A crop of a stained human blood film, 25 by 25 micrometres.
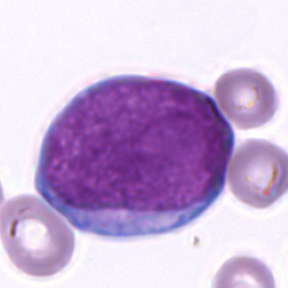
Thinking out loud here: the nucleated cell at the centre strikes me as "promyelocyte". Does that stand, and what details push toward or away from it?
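What strikes me first is that I can't find a single granule in the cytoplasm.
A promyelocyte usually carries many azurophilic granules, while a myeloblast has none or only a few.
Then there's how much of the cell the nucleus takes up: about 80% of its area.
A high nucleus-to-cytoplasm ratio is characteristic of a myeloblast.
So promyelocyte doesn't fit; this is a myeloblast. The cell measures about 18 by 14 micrometres, and its nucleus, oval and without indentation or lobes, about 17 by 12 micrometres. There are no vacuoles in the cytoplasm, and the edge is smooth, with no blebs or projections. On the right side, red cells press against it.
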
